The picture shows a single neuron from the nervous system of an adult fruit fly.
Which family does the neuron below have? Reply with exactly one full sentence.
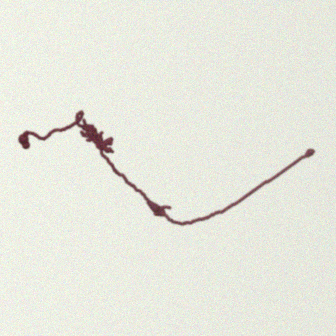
As a matter of family, this neuron is Tm.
